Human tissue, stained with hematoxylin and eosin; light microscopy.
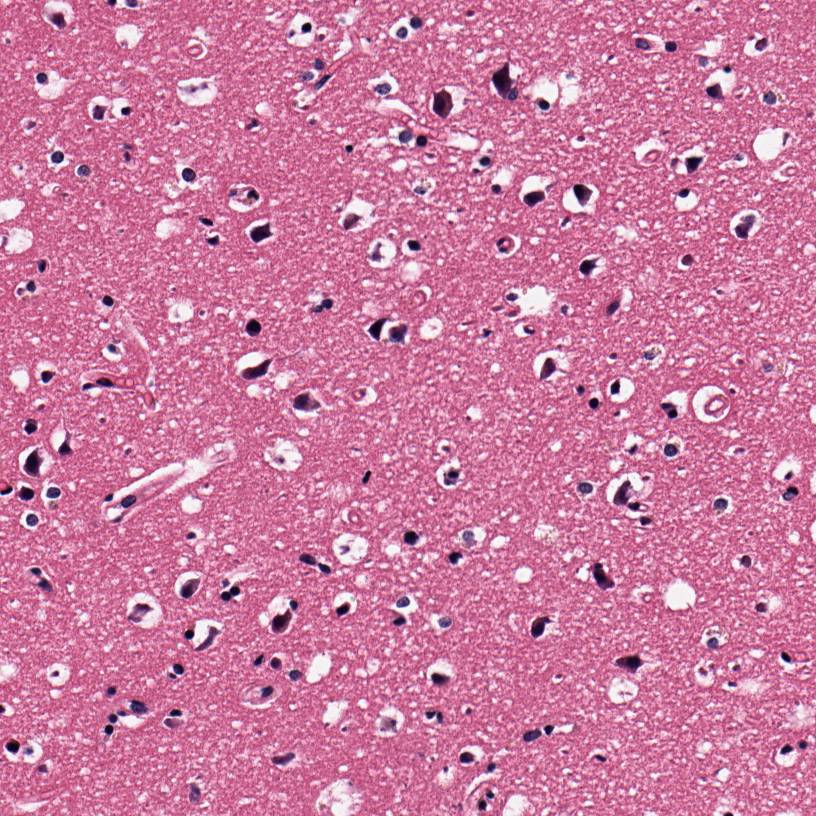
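Cerebral cortex, haematoxylin and eosin. First, the field as a whole is a uniform pink, finely granular neuropil with cells scattered singly through it. Second, nothing organized is present: no epithelium, glands or other organized units anywhere. Third, scattered neurons have shrunken, dark-staining, angular cell bodies. Fourth, many cells sit within clear, empty halos that separate them from the surrounding neuropil.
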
